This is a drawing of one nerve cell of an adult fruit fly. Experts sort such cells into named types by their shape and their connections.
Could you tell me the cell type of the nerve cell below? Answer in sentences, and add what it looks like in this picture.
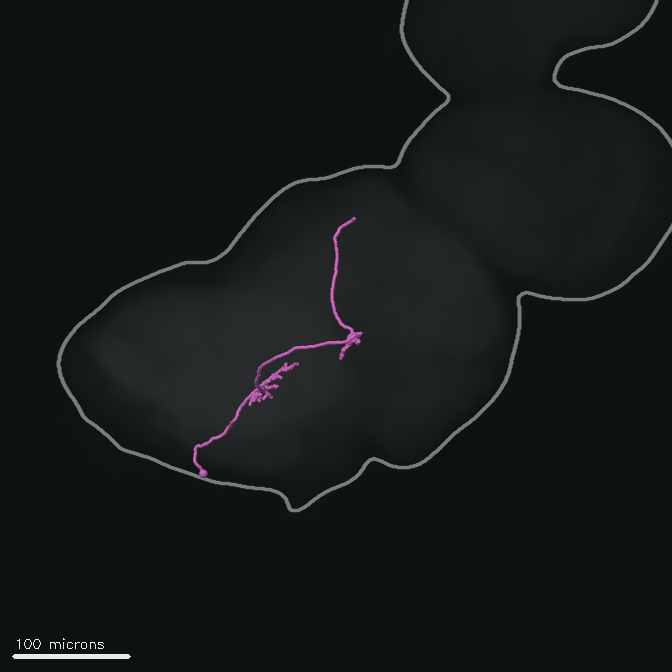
Its cell type is LAL093. Its broad class is central-brain intrinsic neuron. By the scale bar it is about 250 microns tall in this view. In this view it is taller than it is wide.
